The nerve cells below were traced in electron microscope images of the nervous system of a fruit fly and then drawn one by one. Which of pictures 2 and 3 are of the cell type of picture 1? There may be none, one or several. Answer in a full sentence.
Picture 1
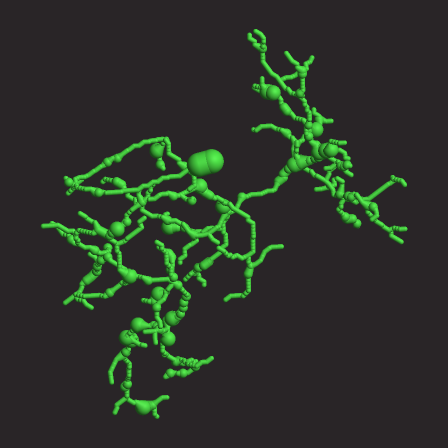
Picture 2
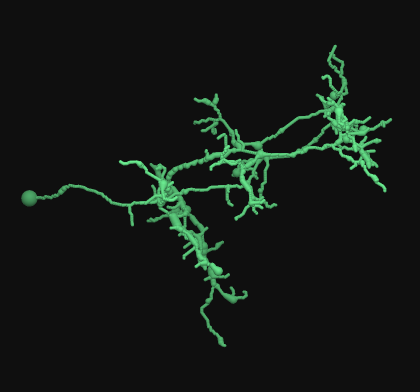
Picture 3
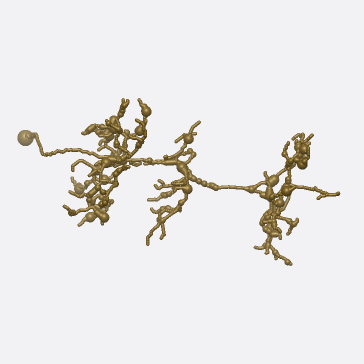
Picture 2 and picture 3 are of the same cell type.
